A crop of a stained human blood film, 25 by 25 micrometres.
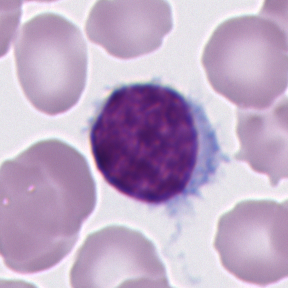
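Hairy cell at the centre of a stained peripheral blood smear. Fine hair-like projections fringe the cell edge, chiefly on the right and lower right. The pale blue cytoplasm, with no visible granules, lies mostly to the right of the nucleus. The nucleus is round and about 10 micrometres across.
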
